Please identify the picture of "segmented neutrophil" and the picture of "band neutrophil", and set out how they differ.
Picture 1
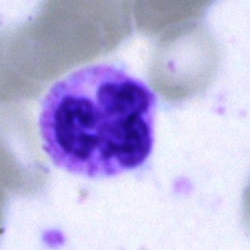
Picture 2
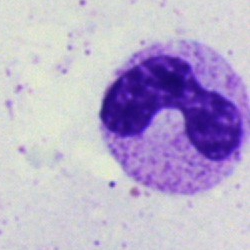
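Answer: picture 1 is the segmented neutrophil and picture 2 the band neutrophil. In picture 2 the nucleus is a single thick curved band bent into a U, its opening facing downward.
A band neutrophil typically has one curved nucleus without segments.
Both cells have a round outline, smooth in the band neutrophil, and in both the chromatin is dark purple. The segmented neutrophil's chromatin is densely stained, while the band neutrophil's is coarsely clumped.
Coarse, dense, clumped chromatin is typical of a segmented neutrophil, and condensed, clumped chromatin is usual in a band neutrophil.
Neither nucleus shows nucleoli, and the band neutrophil's cytoplasm shows no vacuoles. Small purple specks lie scattered in the background around the segmented neutrophil.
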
